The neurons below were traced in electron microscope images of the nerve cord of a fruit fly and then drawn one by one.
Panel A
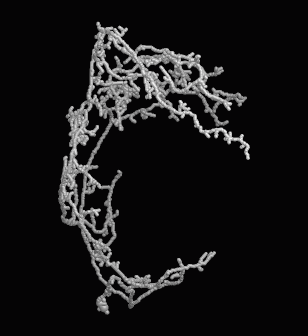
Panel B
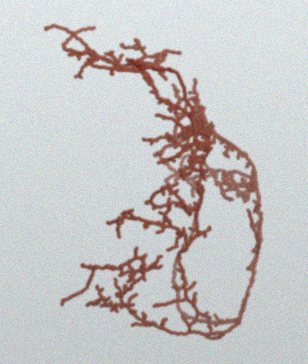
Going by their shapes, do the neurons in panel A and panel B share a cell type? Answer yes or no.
yes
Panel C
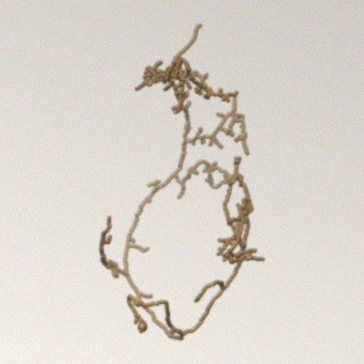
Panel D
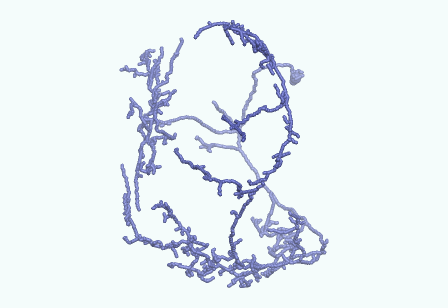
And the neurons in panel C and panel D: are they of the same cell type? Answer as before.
yes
